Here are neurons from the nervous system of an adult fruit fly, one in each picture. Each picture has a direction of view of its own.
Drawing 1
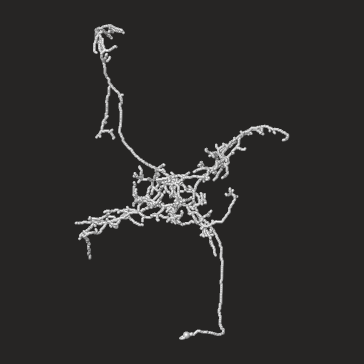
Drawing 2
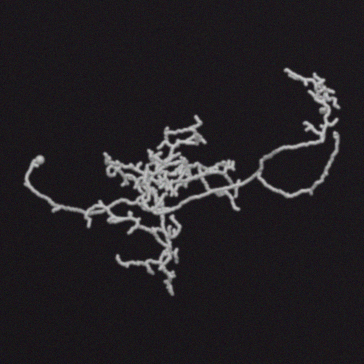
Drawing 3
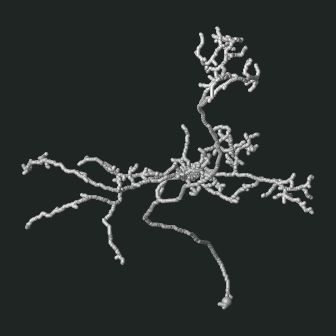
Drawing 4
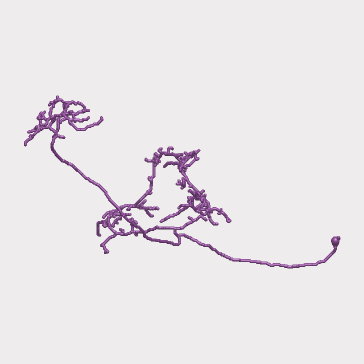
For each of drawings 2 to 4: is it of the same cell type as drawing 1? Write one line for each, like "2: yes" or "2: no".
2: yes
3: yes
4: no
